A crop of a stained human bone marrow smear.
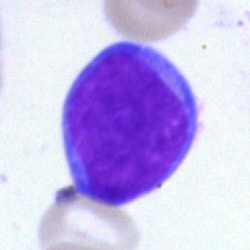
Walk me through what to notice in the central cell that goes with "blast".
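Cell: blast. In keeping: the cytoplasm forms only a thin rim around the nucleus.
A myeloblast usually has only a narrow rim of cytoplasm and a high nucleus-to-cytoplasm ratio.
Also in keeping: the chromatin is fairly fine, with faint mottling rather than coarse dark clumps.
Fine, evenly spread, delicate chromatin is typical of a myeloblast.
Simply seen: a rounded oval outline with somewhat flattened, angular sides, and deep blue cytoplasm.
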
